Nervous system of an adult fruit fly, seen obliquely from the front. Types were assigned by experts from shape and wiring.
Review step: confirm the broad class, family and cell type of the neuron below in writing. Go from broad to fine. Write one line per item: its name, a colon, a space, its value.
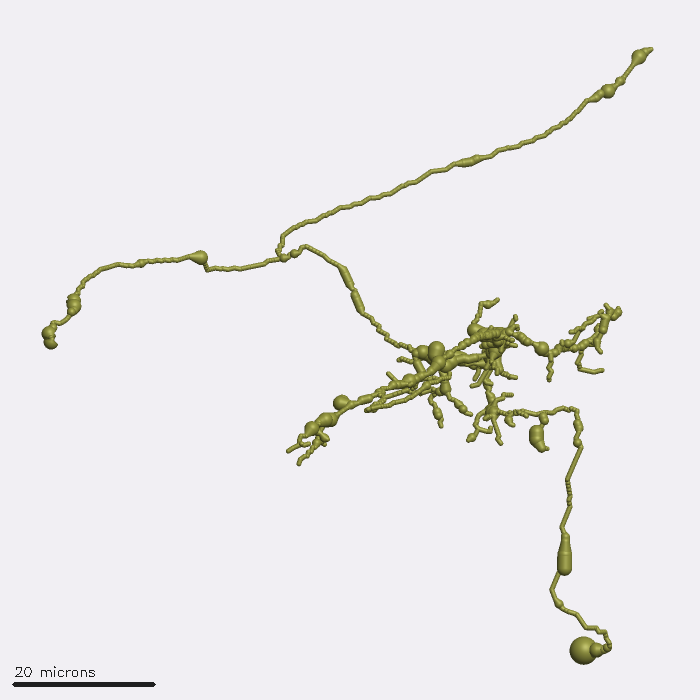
broad class: nerve-cord intrinsic neuron
family: hemilineage 10B
cell type: IN10B052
